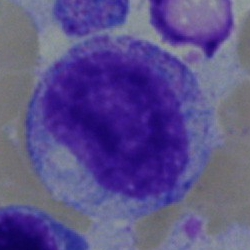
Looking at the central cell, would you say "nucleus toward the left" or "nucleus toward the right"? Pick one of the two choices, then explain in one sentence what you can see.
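Nucleus toward the right. The nucleus lies off-centre toward the upper right, leaving a wider band of cytoplasm at the lower left.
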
